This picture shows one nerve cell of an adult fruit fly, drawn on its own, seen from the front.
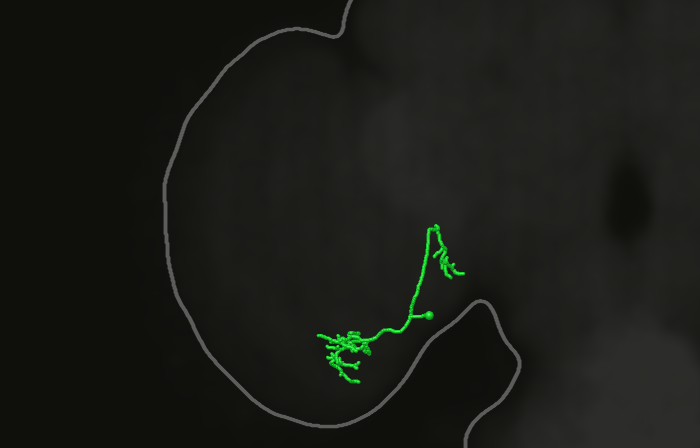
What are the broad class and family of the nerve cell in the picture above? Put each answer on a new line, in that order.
optic-lobe intrinsic neuron
MeLo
